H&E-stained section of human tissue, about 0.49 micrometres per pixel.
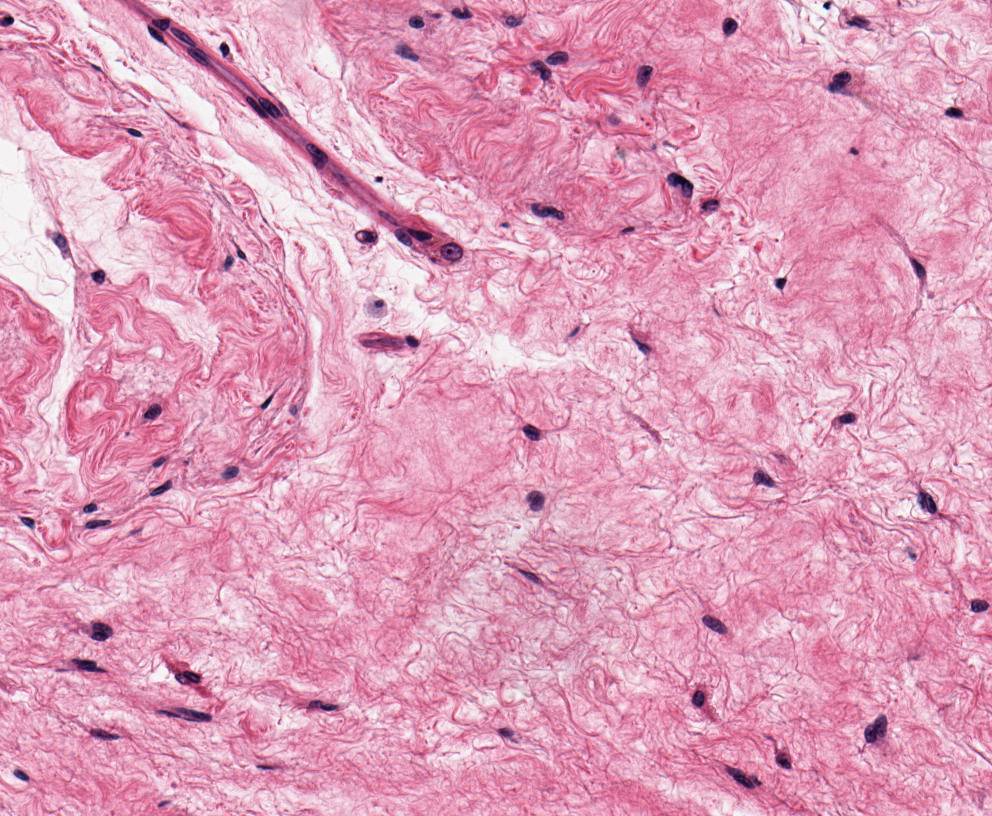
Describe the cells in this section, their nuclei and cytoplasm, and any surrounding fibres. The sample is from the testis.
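Look at the right and lower parts: thin pale pink wavy fibres form a loose, irregular meshwork. Its scattered nuclei are small, dark, oval to spindle-shaped. A narrow elongated vessel, lined by elongated nuclei, runs diagonally from the top left edge toward the upper centre.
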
